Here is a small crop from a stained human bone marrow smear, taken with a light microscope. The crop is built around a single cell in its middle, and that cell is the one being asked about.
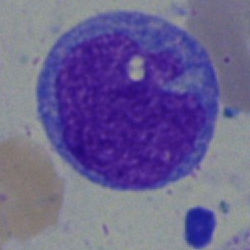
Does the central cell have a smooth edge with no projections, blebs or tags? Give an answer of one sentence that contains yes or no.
Yes, the cell is bounded by a smooth edge without blebs or tags.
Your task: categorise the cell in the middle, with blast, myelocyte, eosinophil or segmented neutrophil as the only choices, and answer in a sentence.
For this crop, the cell in the middle is a blast.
